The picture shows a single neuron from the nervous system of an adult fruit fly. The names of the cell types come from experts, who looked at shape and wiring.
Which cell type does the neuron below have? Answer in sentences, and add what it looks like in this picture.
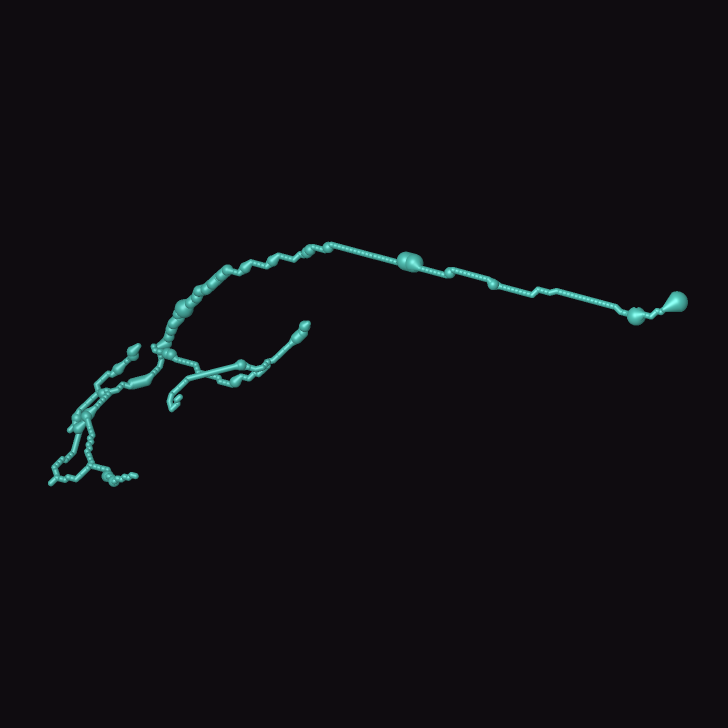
It is of cell type LgLG2. This is a sensory neuron entering the nerve cord. No cell body is drawn. It has a dozen or fewer branch ends.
